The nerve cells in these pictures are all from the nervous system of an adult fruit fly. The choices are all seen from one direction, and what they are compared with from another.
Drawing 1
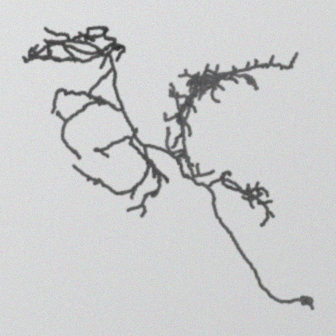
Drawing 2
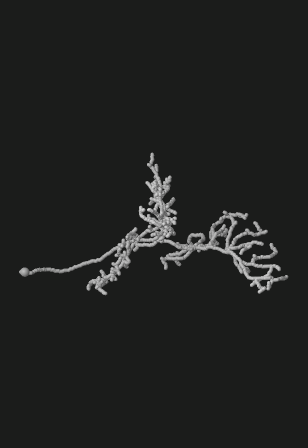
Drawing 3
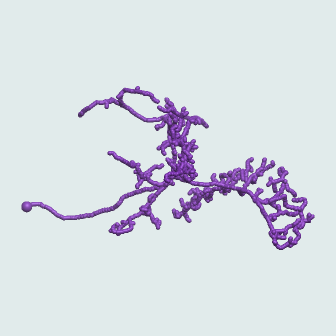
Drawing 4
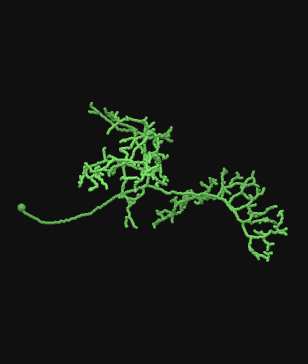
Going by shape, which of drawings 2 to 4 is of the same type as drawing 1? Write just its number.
2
